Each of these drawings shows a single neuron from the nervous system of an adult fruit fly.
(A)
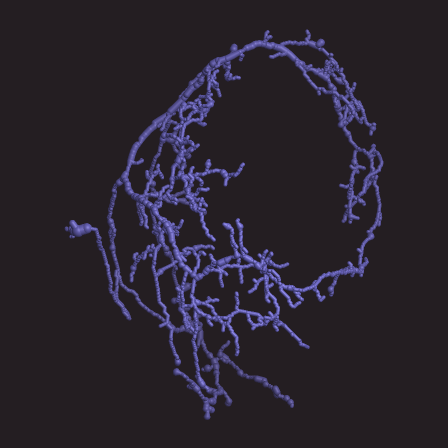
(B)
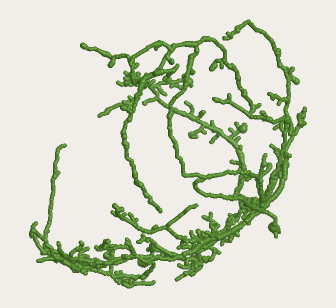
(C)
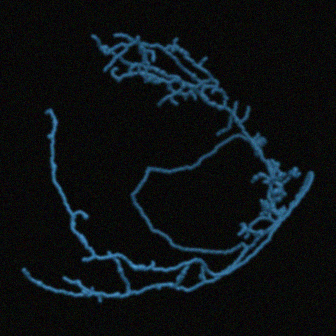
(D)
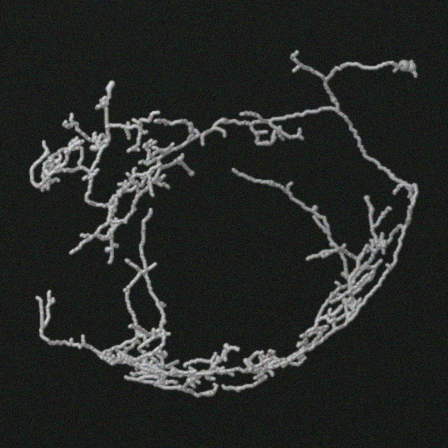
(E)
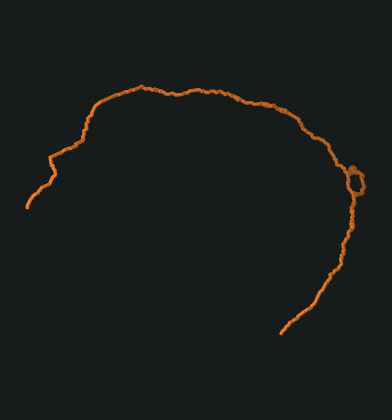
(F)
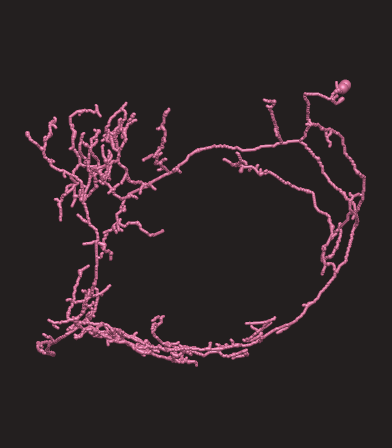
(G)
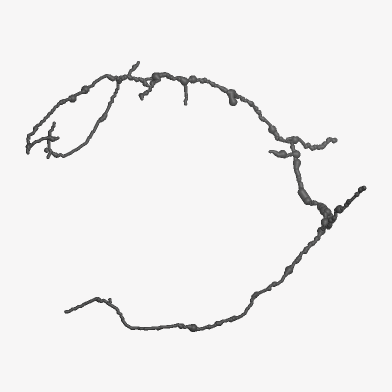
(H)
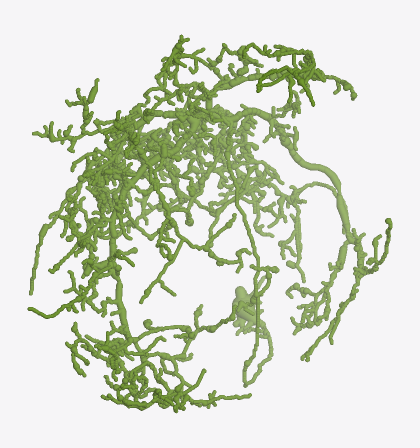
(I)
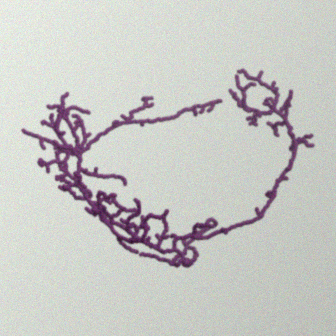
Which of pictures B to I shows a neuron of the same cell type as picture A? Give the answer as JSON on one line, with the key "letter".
{"letter": "B"}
